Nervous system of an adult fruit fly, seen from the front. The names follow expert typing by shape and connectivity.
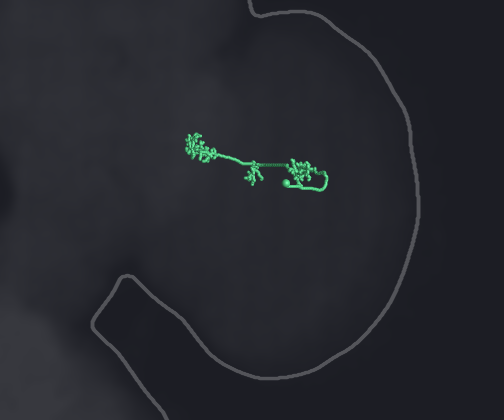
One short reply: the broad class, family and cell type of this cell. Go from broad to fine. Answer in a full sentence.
An optic-lobe intrinsic neuron of the TmY family, type TmY17.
